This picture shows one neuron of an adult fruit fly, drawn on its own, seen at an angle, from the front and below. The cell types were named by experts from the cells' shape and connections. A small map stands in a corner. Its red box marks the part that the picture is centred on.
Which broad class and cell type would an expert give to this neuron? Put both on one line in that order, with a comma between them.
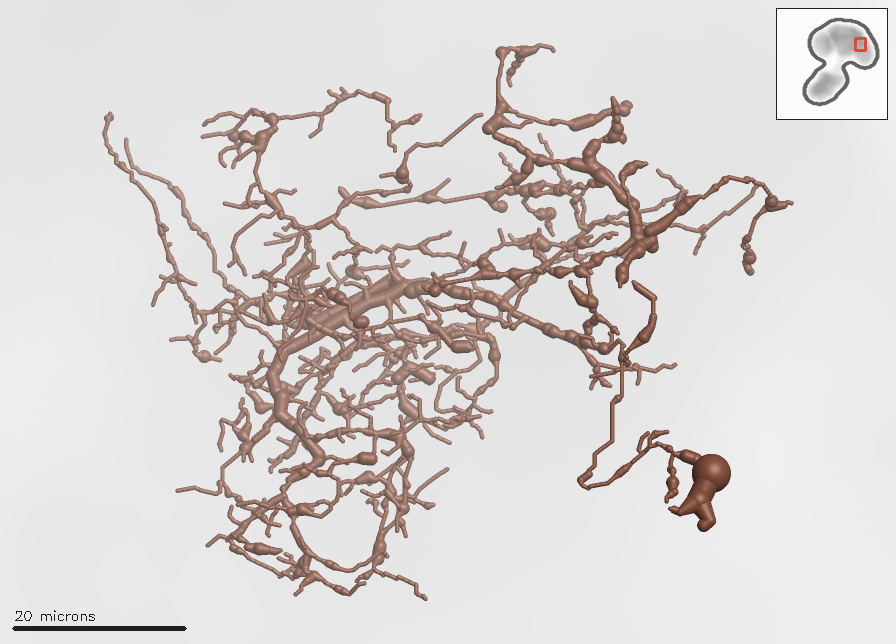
central-brain intrinsic neuron, CB1340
